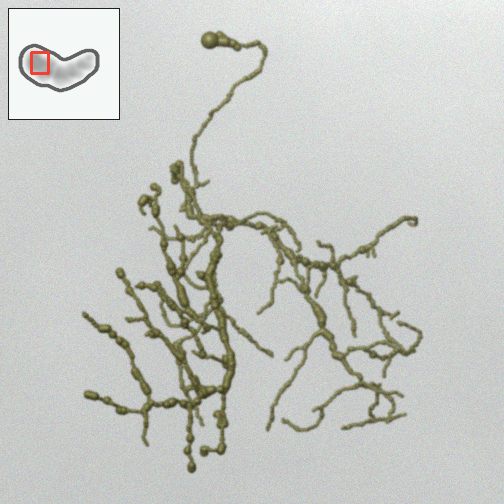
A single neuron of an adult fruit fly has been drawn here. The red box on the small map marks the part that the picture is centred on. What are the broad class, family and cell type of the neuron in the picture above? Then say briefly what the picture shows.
This is a visual centrifugal neuron. Its family is hemilineage VLPp&l1_posterior. Its cell type is LPT115. Its cell body lies at the top of the picture. Dozens of branch ends can be seen.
